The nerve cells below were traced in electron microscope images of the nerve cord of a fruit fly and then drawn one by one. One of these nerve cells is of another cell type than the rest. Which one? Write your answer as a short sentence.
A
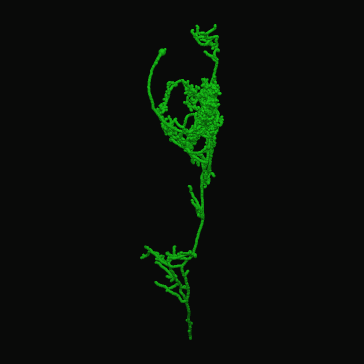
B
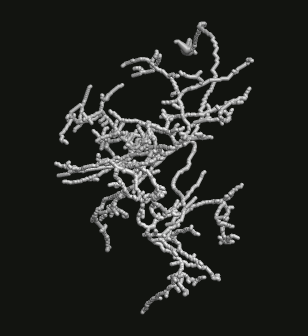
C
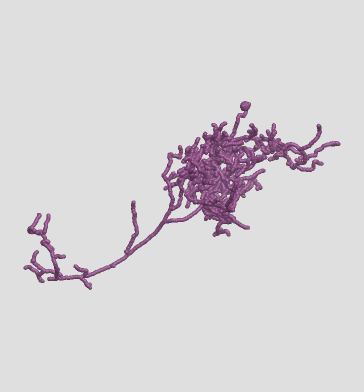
Picture B is the odd one out.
